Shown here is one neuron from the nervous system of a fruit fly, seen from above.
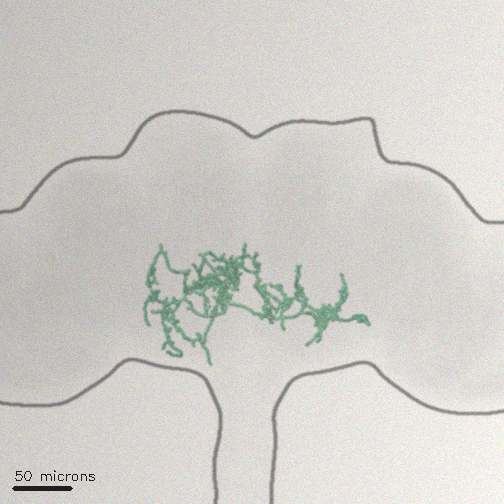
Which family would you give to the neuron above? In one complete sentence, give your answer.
The neuron is a member of the hemilineage 08B family.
